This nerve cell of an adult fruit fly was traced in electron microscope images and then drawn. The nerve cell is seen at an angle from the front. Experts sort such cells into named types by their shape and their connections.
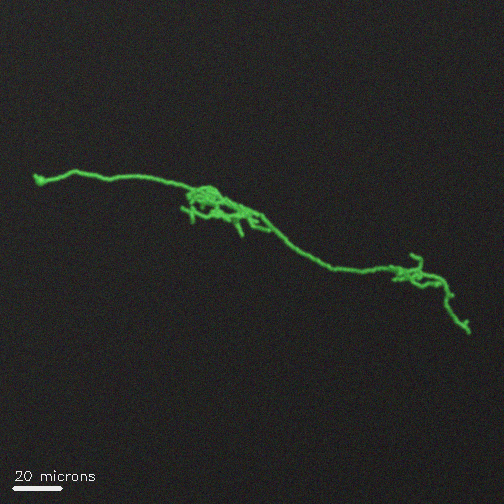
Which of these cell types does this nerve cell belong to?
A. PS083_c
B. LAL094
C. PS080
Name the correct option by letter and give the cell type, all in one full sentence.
The nerve cell represents the cell type LAL094, found under option B.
